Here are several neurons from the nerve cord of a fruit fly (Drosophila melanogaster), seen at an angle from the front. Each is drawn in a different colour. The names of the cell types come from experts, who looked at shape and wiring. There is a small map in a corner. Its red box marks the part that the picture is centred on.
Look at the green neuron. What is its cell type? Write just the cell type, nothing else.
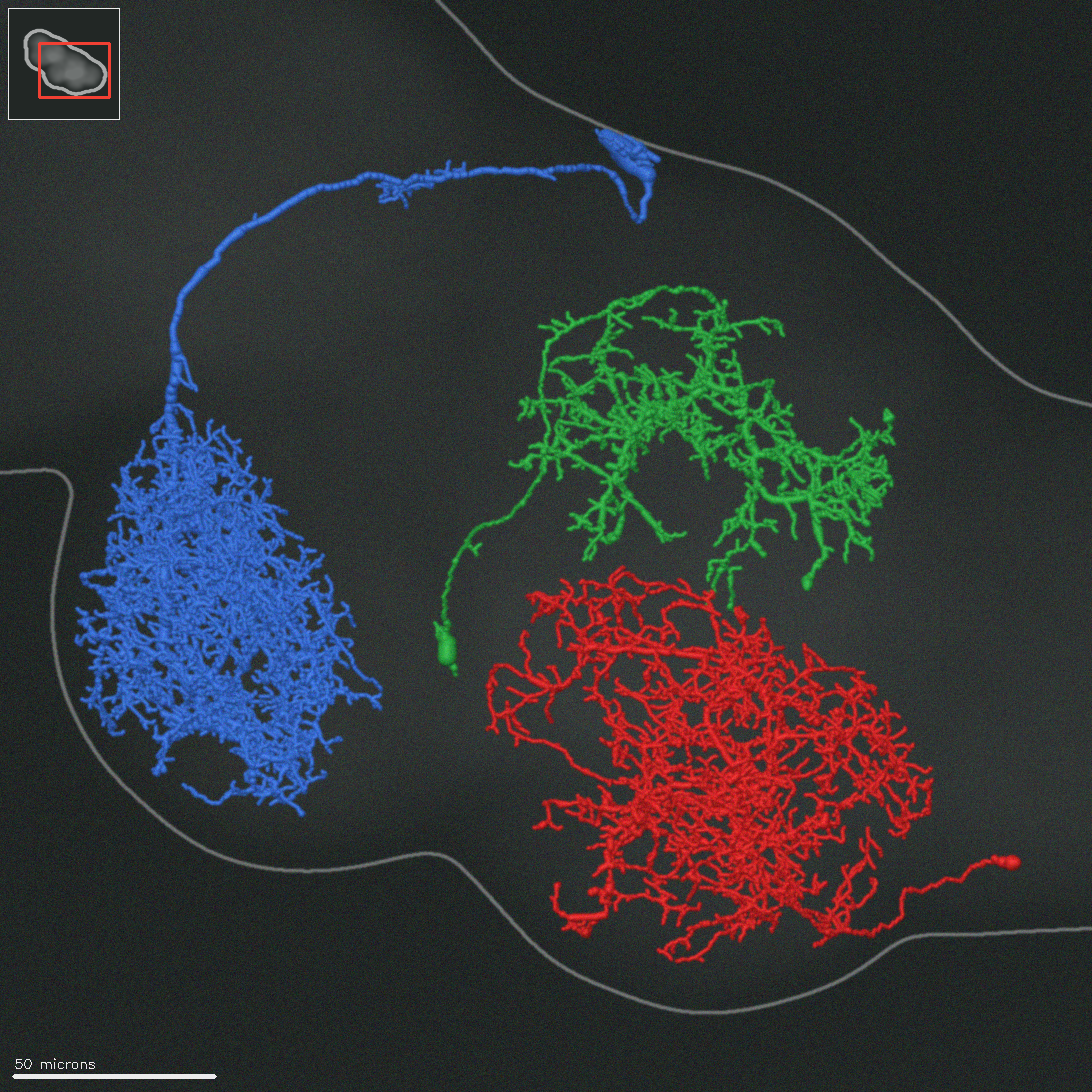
IN06B029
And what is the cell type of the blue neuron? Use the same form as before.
IN19B003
